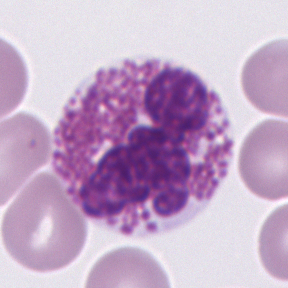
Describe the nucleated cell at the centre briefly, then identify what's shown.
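Start with the nucleus: it is divided into lobes, and one lobe sits apart in the upper right. Notice how dark purple and coarsely clumped its chromatin is. Around it, the cytoplasm is packed with coarse, round granules, all of even size. That granular cytoplasm spreads broadest on the left side of the cell. What you are looking at is an eosinophil.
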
